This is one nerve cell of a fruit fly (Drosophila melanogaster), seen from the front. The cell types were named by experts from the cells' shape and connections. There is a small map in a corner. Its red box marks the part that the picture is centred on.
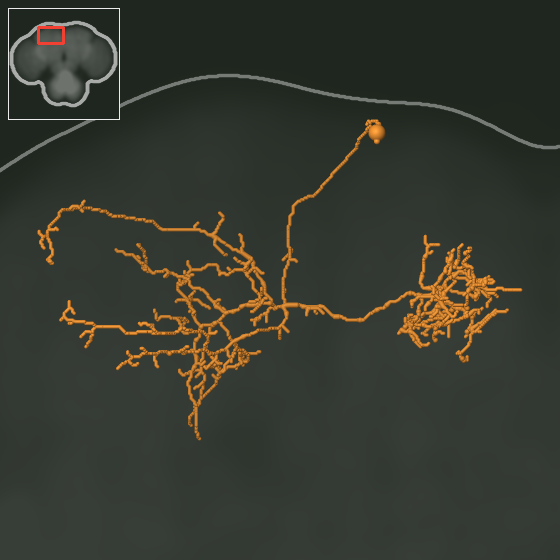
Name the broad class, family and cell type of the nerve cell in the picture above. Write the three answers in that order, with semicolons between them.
central-brain intrinsic neuron; hemilineage CLp1; SMP495_c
